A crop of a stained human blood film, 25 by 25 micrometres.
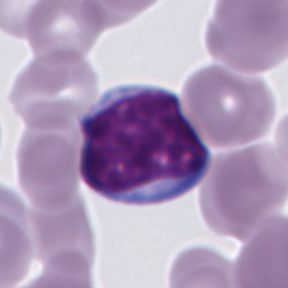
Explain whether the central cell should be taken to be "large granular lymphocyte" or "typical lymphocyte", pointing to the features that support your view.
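The cell is a typical lymphocyte. Its cytoplasm forms only a thin rim, widest along the lower edge of the cell, and the nucleus fills about 80% of the cell's area.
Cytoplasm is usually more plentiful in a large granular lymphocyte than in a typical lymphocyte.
The cell measures about 11 micrometres across, and its outline is irregular, with an angular, flattened upper edge. The nucleus is a single unlobed mass, and the cytoplasm is pale blue.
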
